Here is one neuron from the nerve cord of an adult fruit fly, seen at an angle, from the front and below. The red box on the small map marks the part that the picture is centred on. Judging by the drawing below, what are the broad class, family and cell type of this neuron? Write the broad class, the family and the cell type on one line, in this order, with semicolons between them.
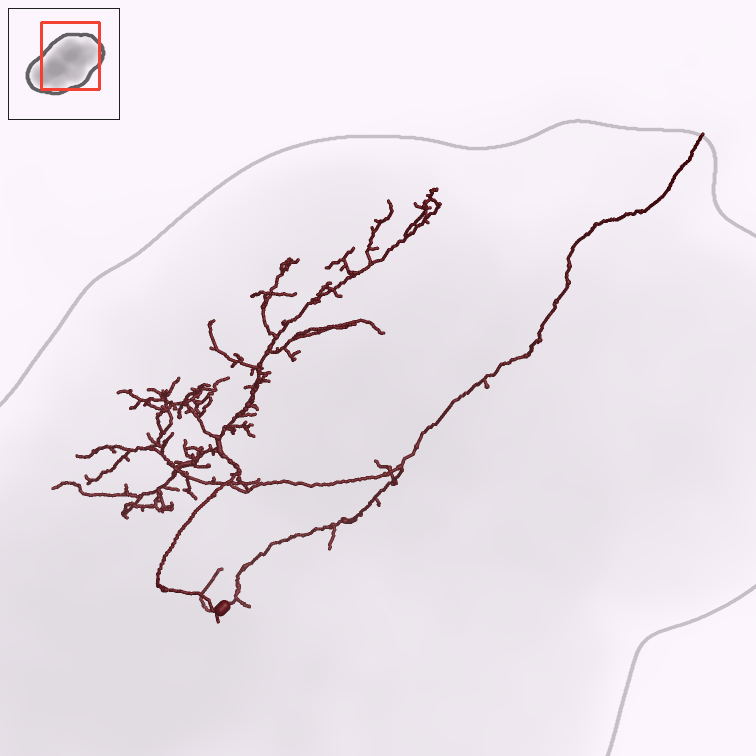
ascending neuron; hemilineage 07B; AN07B063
